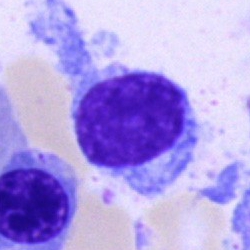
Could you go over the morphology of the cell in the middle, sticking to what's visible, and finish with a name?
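Start with the chromatin: dark purple, finely stippled with small paler spots, not coarsely clumped. The nucleus fills most of the cell, leaving a modest cytoplasm rim. The outline is ragged, and bluish cytoplasmic fragments streak toward the upper left. This is a lymphocyte.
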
